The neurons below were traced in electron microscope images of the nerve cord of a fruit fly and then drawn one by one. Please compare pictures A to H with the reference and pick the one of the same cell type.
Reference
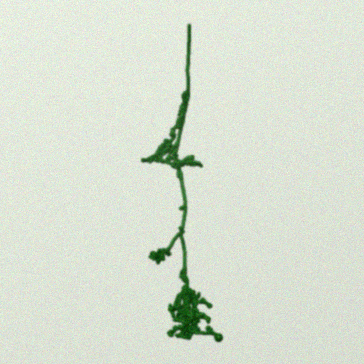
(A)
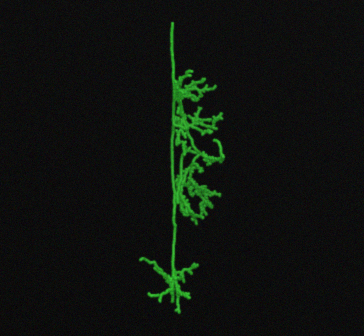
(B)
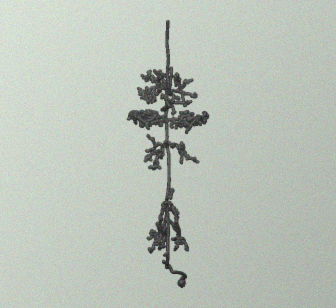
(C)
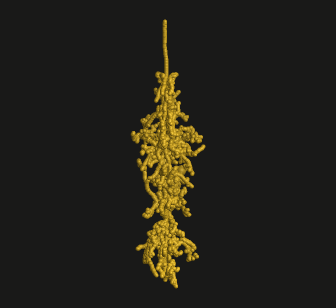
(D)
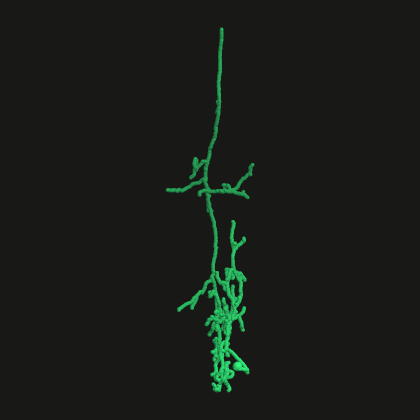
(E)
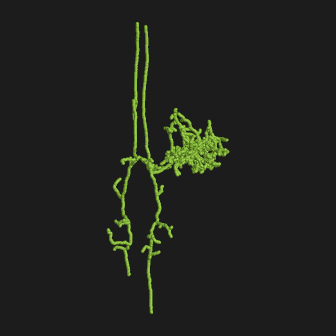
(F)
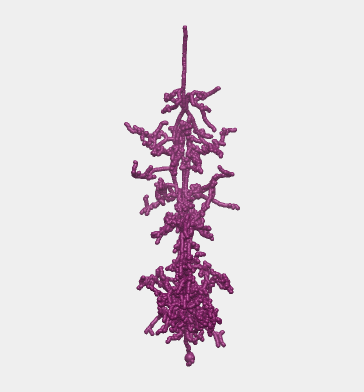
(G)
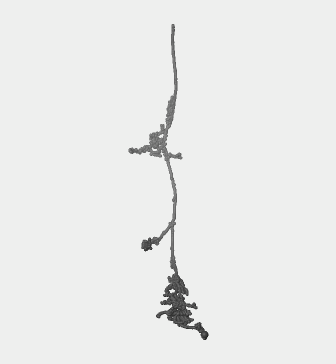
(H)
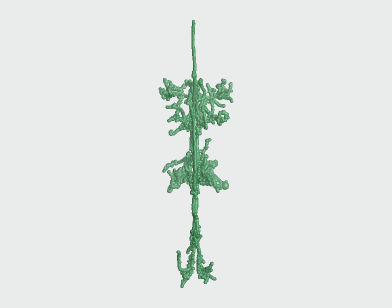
Picture G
